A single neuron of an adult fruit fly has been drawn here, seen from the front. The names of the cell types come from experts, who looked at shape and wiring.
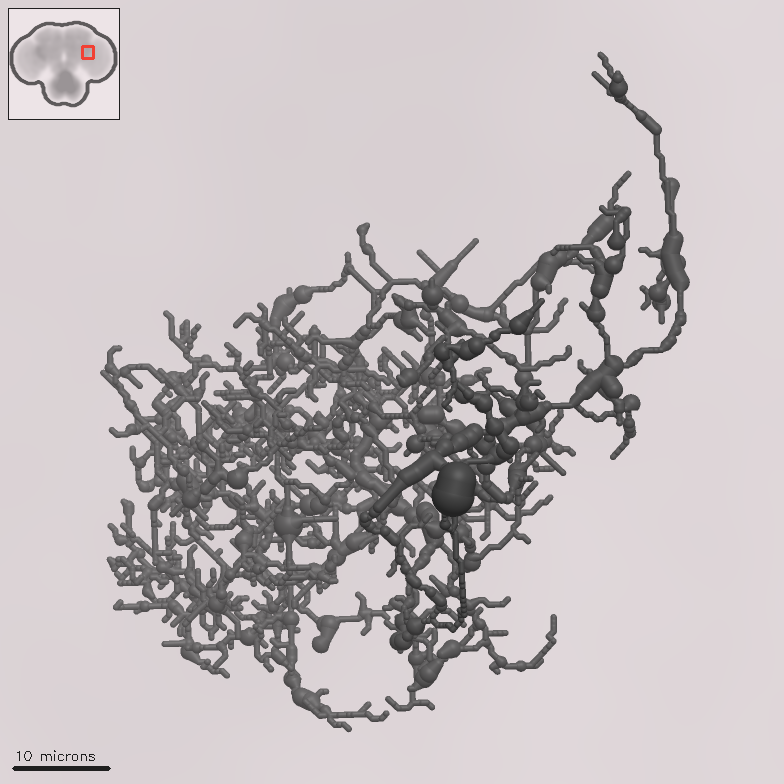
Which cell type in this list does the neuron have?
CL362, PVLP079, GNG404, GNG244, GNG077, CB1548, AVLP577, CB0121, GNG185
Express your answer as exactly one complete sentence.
This neuron is of the type PVLP079.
